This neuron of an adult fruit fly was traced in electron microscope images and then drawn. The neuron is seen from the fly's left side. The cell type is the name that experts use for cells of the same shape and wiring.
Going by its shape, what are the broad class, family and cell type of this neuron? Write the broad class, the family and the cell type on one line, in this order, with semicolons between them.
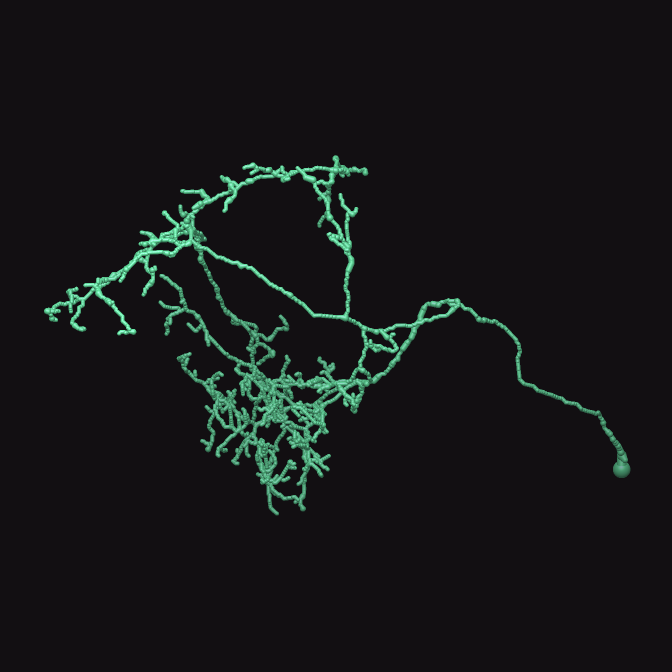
central-brain intrinsic neuron; hemilineage DL1_dorsal; SMP193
